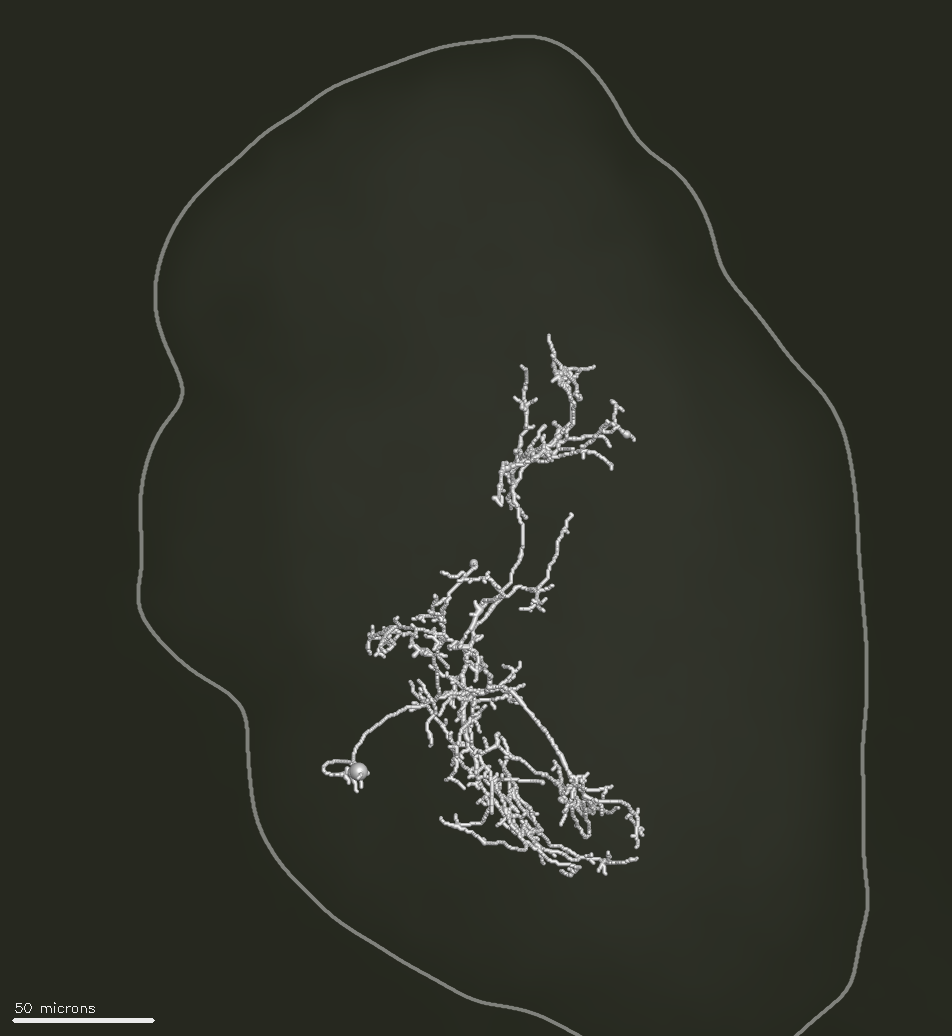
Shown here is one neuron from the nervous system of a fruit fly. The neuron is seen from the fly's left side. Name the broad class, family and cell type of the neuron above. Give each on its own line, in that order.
central-brain intrinsic neuron
hemilineage VESa1
SAD073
